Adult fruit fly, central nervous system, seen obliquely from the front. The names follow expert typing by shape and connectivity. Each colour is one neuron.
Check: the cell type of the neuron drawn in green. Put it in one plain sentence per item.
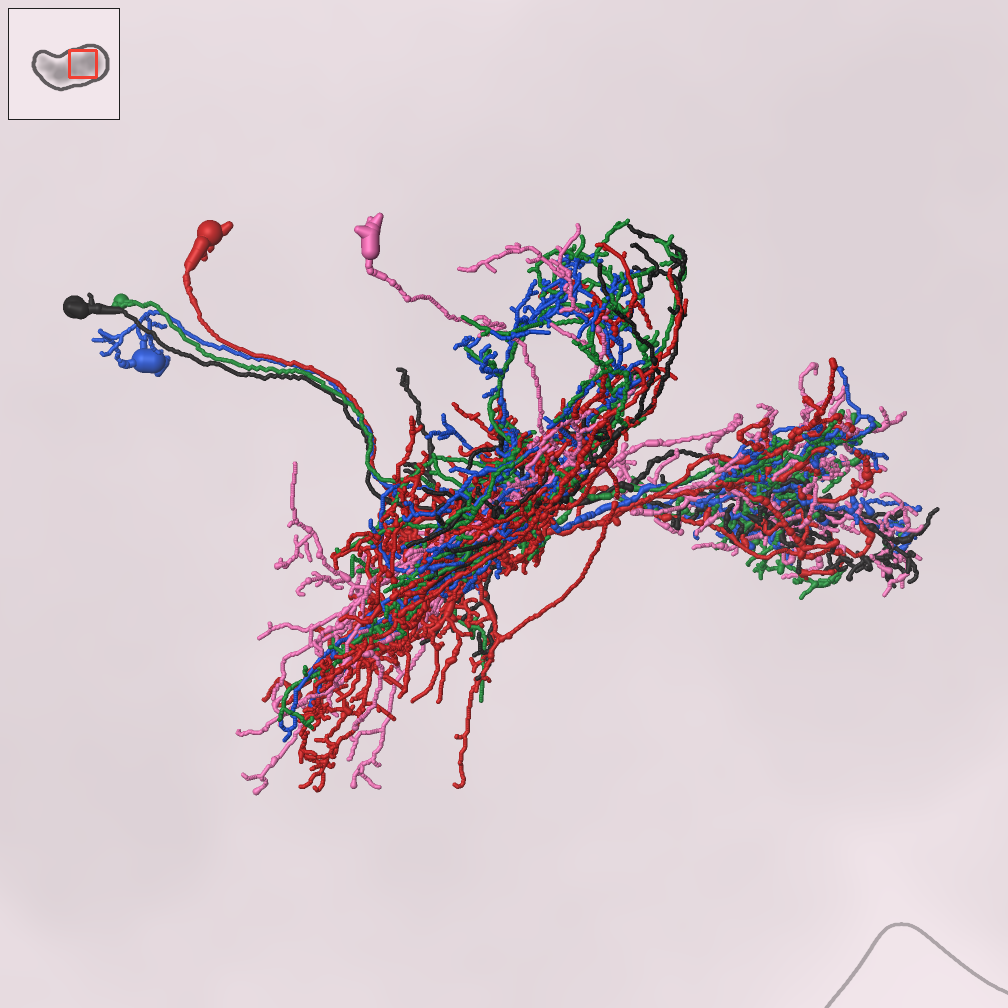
The cell type is LAL161.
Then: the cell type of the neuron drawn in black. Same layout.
The cell type is LAL162.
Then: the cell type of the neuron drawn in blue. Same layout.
The cell type is LAL160.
